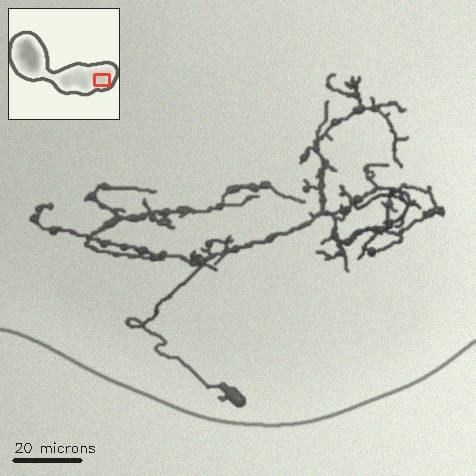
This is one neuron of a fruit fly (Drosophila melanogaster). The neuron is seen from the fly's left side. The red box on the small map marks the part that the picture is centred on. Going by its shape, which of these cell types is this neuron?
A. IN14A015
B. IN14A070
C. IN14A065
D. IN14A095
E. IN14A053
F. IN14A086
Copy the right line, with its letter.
E. IN14A053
